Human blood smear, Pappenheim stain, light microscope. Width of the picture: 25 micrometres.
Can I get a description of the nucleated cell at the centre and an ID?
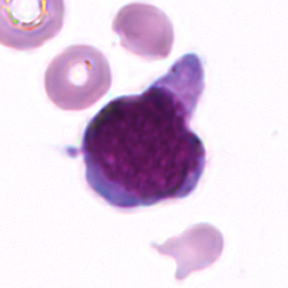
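Roughly round and not divided into lobes, the nucleus has a slightly bumpy edge. No nucleolus can be clearly made out within it. The cytoplasm shows no visible granules, and a single tapering projection of it extends toward the upper right. The cell shown is an atypical promyelocyte.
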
